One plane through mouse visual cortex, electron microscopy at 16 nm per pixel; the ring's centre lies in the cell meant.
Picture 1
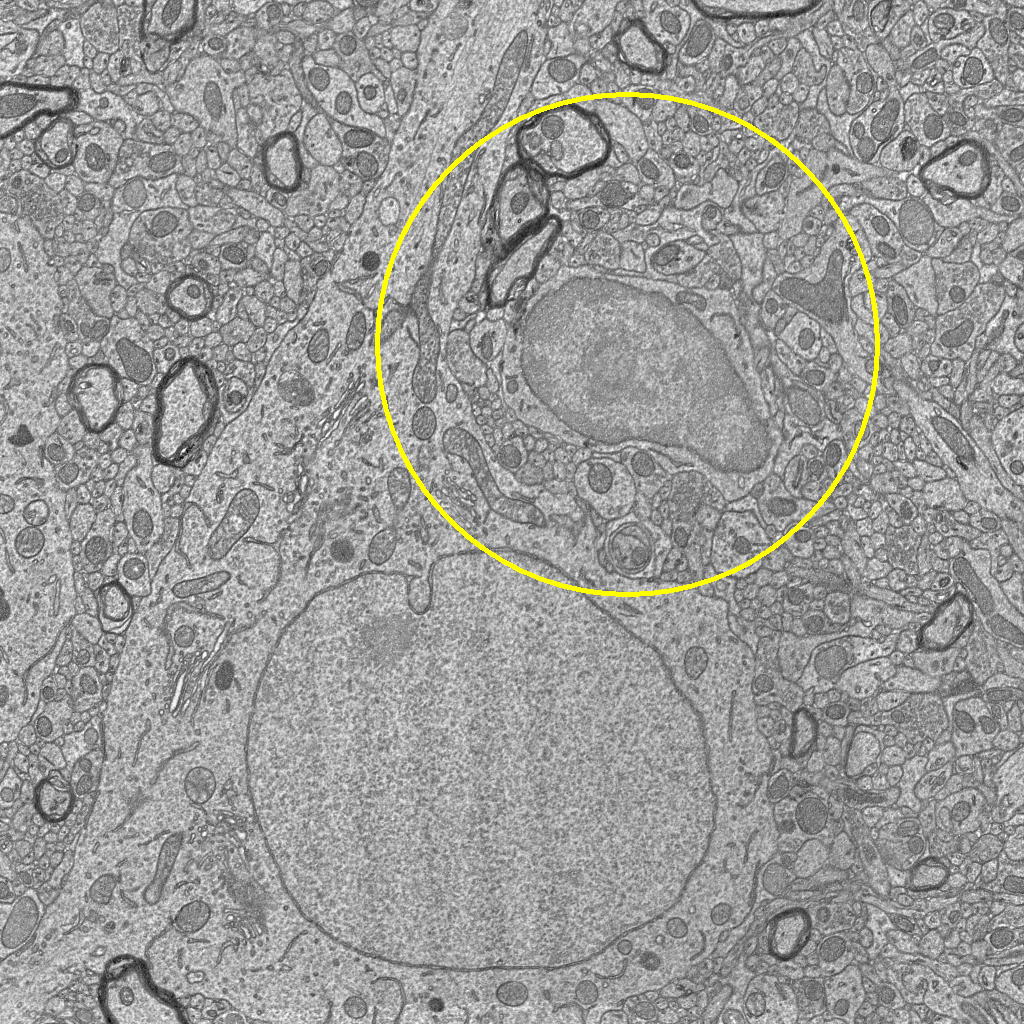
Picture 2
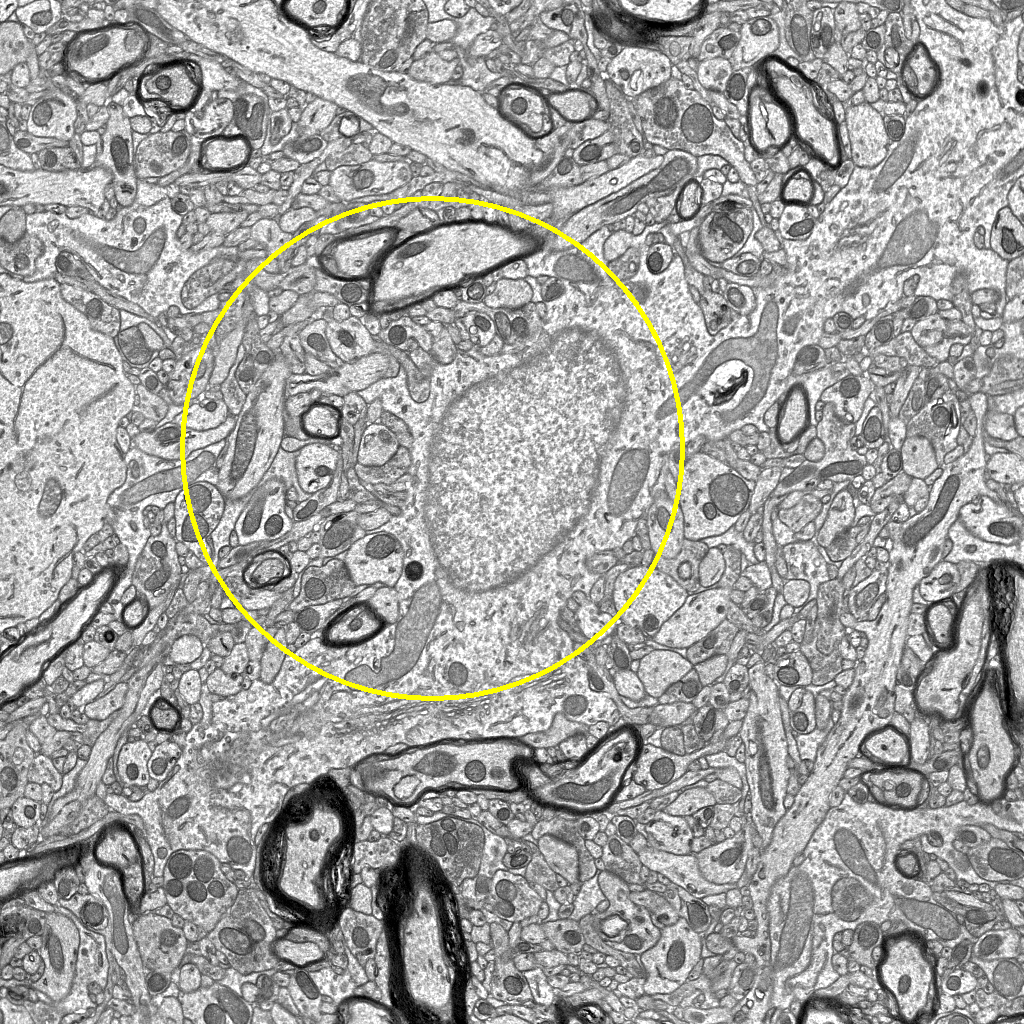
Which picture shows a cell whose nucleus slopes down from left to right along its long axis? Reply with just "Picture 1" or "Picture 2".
Picture 1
